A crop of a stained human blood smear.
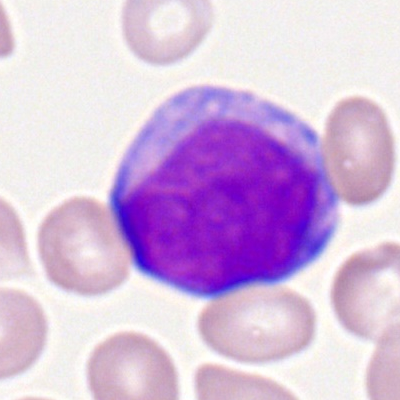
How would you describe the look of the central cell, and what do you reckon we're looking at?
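The outline is smooth, with no projections from its surface. A nucleus occupying most of the cell is displaced toward the lower left, so the broadest band of cytoplasm lies at the top. That cytoplasm is blue and stains most intensely along the outer margin of the cell. This is a myeloblast.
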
